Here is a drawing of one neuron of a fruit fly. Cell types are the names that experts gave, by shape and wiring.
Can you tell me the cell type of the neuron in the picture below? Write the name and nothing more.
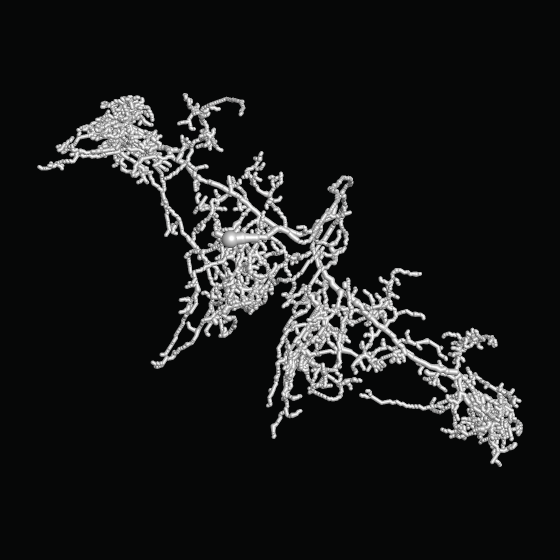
GNG007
